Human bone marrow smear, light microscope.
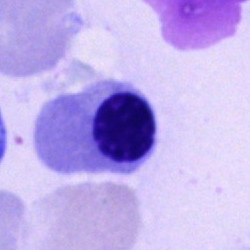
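Erythroblast: a smooth, oval cell outline, wider than it is tall. The nucleus is off-centre, set against the right edge of the cell. Its chromatin is dark purple and densely condensed. Plentiful cytoplasm lies mostly to the left of the nucleus.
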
